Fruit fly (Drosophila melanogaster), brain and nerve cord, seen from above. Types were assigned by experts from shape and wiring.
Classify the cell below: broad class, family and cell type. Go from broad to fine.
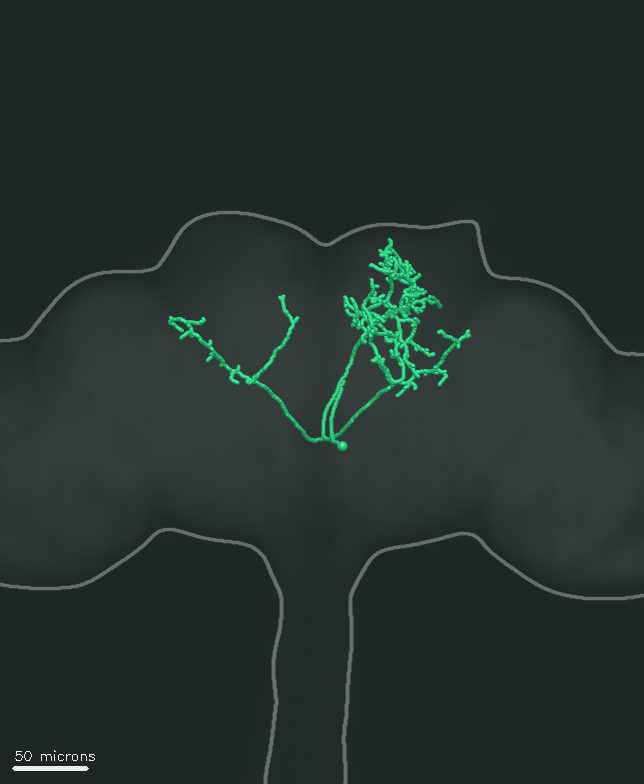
central-brain intrinsic neuron; hemilineage DM1_antero_dorsal; CRE094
